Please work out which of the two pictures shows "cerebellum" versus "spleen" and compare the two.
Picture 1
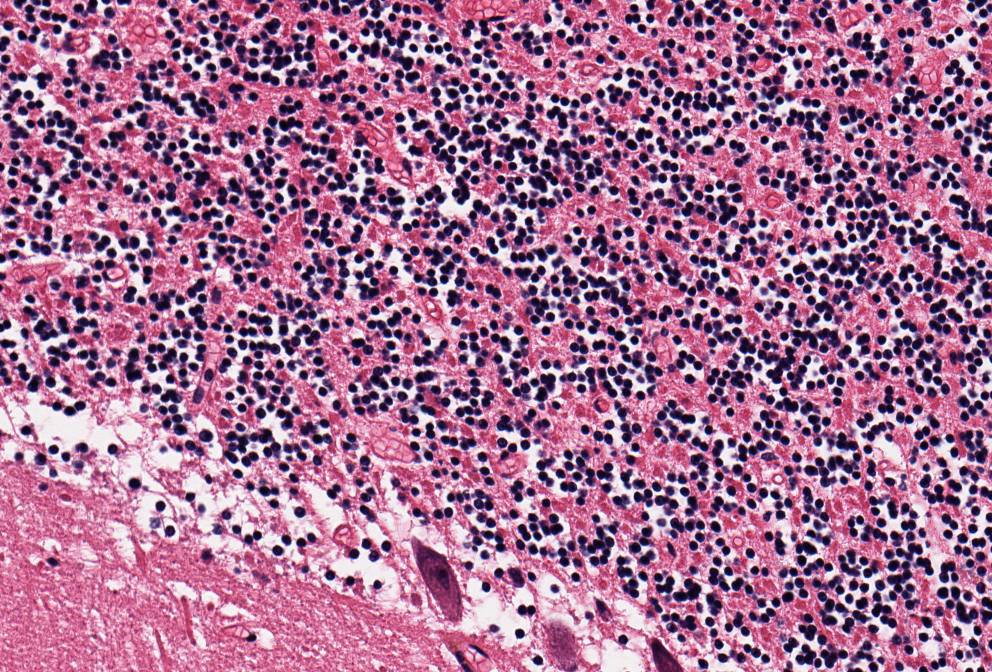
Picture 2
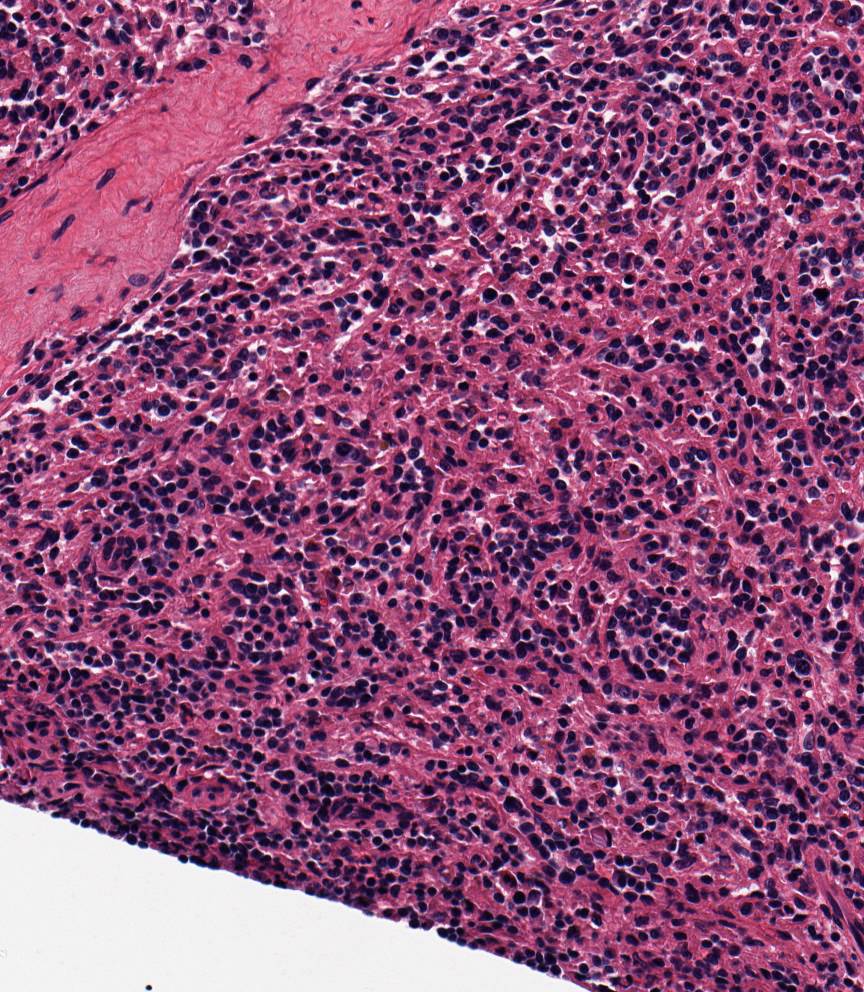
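Of the two, the cerebellum is picture 1 and the spleen picture 2. In the cerebellum, granule cells with small, round, dark nuclei and scant cytoplasm pack a dense layer over most of the field, with small irregular pink islands free of nuclei between them. Along its lower left runs a pale band of finely fibrillar pink tissue with only scattered nuclei. In the spleen, most cells are likewise small with round, darkly staining nuclei and scant cytoplasm, but a dense pink collagen band with sparse spindle-shaped nuclei crosses the upper left corner, and a few small golden-brown pigment granules lie in the centre.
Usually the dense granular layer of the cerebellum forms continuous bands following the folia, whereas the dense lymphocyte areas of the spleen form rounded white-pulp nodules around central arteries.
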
